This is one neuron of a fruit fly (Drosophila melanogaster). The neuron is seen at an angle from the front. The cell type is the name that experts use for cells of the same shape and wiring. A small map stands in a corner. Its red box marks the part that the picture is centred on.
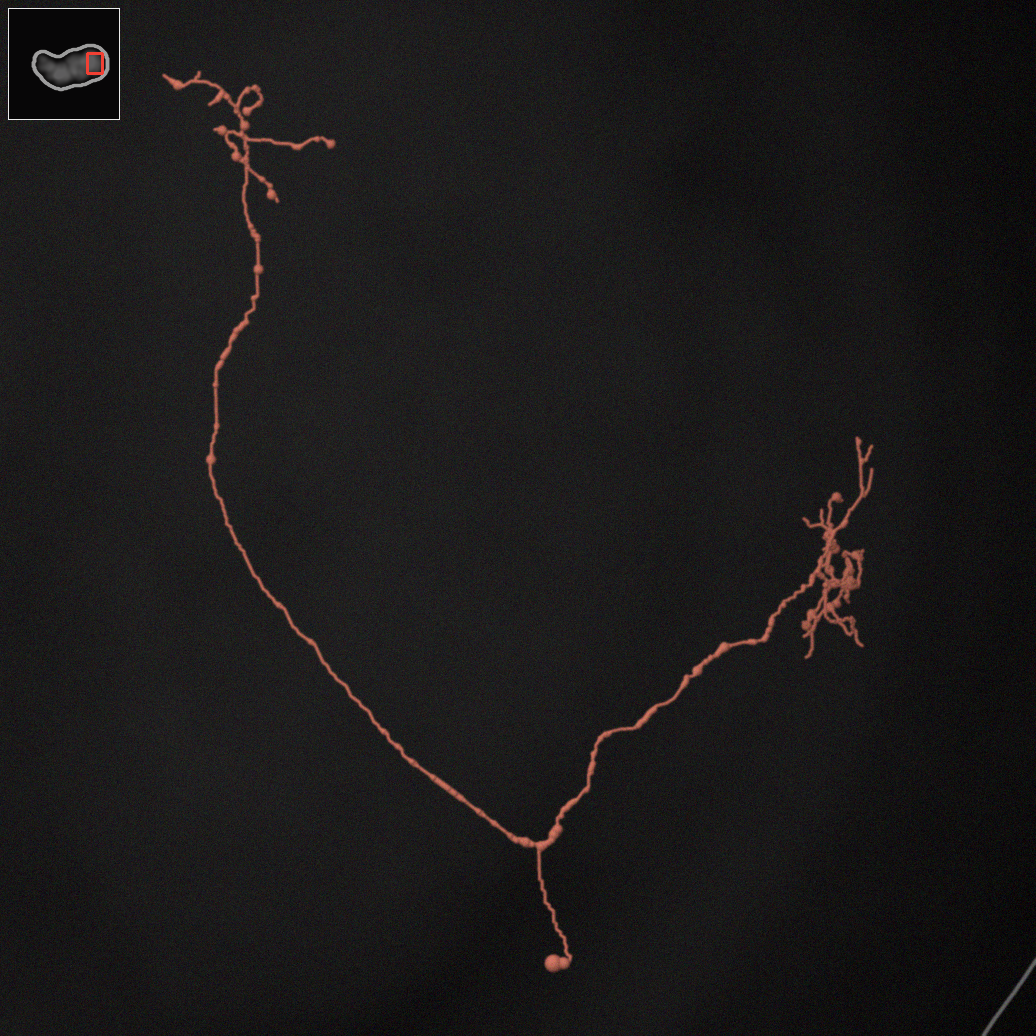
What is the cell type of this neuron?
MeVP1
